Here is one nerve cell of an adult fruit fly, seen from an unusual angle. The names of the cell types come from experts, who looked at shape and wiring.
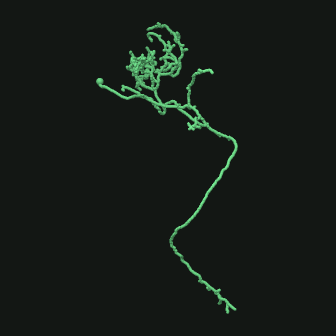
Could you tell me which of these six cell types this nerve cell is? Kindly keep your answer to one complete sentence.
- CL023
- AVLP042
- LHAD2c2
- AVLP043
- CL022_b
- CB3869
So far as cell type goes, this nerve cell is CB3869.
